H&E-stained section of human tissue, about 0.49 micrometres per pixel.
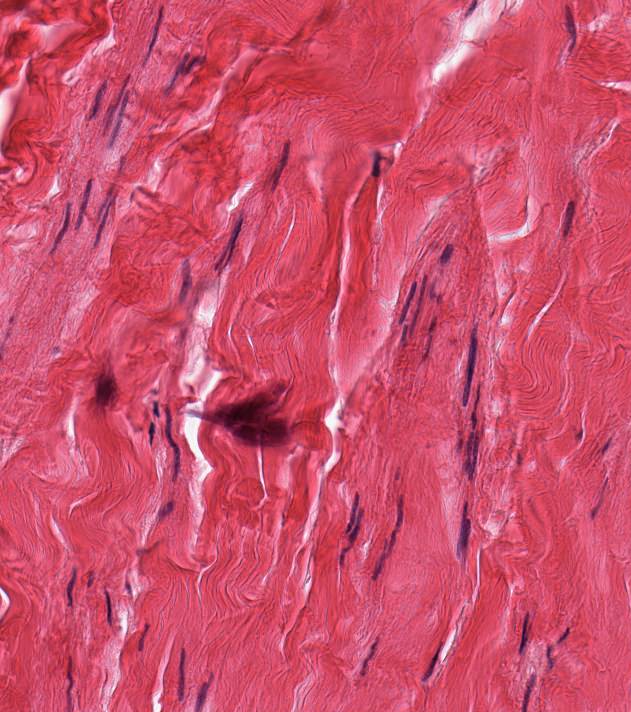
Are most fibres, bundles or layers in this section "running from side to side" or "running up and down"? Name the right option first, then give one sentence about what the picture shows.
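Running up and down. The fibre bundles run mostly from the top to the bottom of the field.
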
